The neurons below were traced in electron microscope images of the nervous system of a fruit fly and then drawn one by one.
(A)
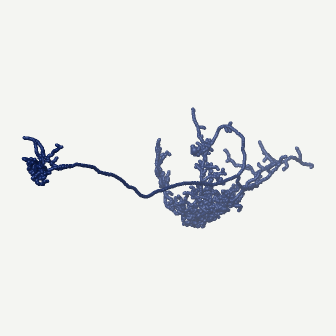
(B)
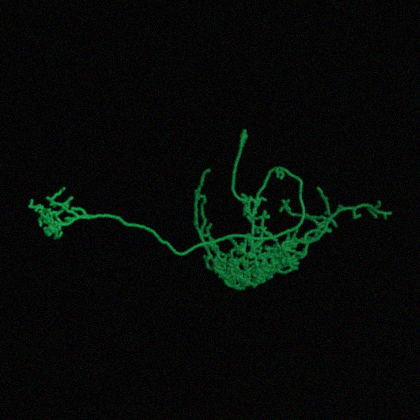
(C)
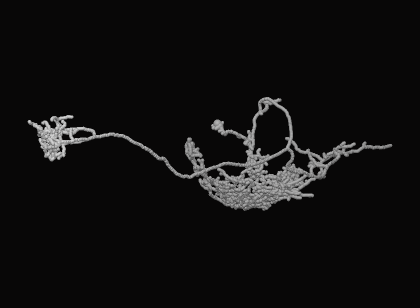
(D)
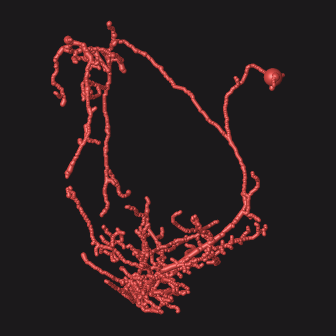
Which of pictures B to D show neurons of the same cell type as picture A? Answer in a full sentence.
Picture B and picture C are of the same cell type.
